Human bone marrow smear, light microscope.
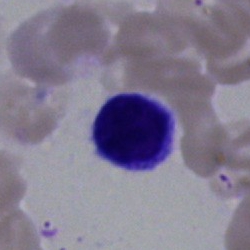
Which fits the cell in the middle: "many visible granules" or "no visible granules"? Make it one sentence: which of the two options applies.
The cytoplasm of the cell lacks visible granules entirely.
